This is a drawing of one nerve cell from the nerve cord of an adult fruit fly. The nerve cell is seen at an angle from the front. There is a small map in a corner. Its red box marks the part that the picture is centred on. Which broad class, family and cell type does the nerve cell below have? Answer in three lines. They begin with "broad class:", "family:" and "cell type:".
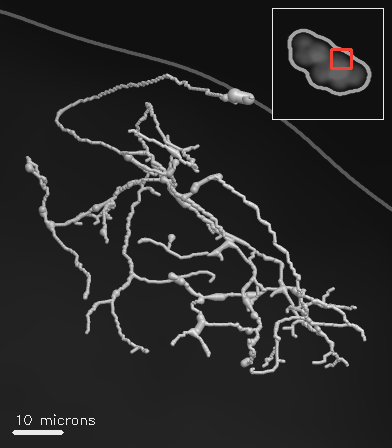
broad class: nerve-cord intrinsic neuron
family: hemilineage 11B
cell type: IN11B020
